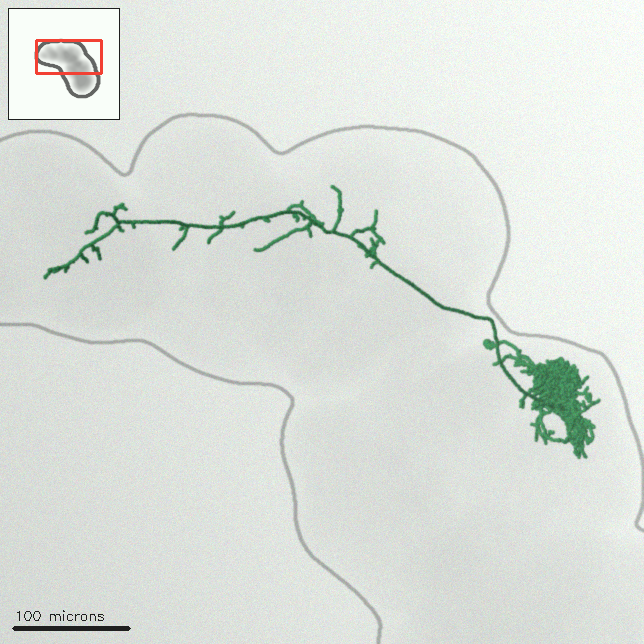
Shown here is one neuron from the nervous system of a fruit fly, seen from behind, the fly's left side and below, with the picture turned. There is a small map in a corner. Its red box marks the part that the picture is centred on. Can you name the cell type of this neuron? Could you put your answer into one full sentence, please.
The neuron here falls under cell type DNg87.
